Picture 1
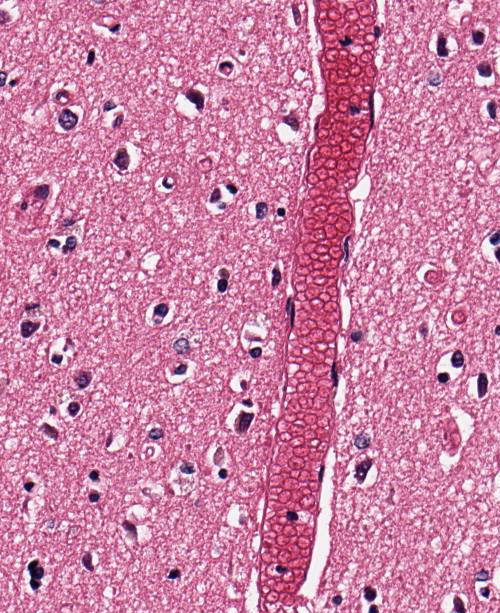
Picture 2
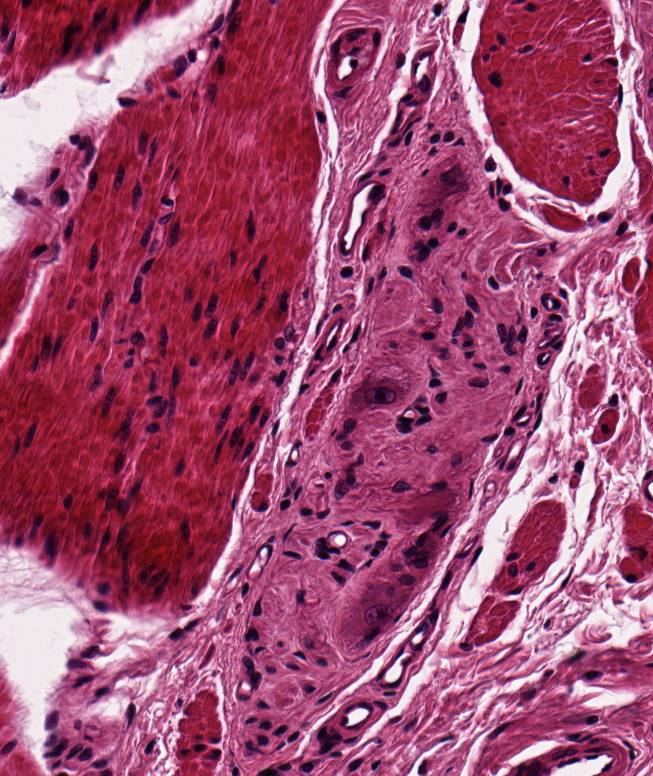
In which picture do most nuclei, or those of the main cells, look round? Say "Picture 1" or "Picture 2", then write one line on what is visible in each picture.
Picture 1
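Picture 1: Most of the scattered cells have small, round, dark-staining nuclei with little visible cytoplasm.
Picture 2: The smooth muscle nuclei on the left are elongated and cigar-shaped.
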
